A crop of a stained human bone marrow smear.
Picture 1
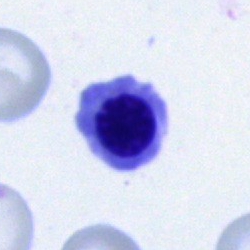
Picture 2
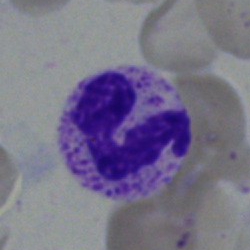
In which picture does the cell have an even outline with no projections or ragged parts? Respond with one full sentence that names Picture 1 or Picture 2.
The cell in Picture 2 has a smooth outline.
